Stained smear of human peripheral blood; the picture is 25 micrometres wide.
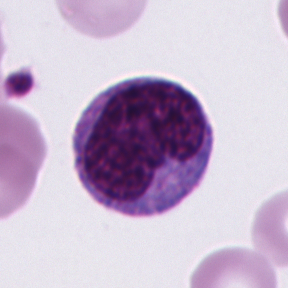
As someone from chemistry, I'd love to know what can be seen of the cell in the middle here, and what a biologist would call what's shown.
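This cell has a round, smooth outline and is about 12 micrometres across. Its nucleus is indented on the lower right side and takes up about 60% of the cell's area. The cytoplasm is broadest at the lower right, tucked into that indentation, and there are no coarse or brightly coloured granules in it. It's a monocyte.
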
